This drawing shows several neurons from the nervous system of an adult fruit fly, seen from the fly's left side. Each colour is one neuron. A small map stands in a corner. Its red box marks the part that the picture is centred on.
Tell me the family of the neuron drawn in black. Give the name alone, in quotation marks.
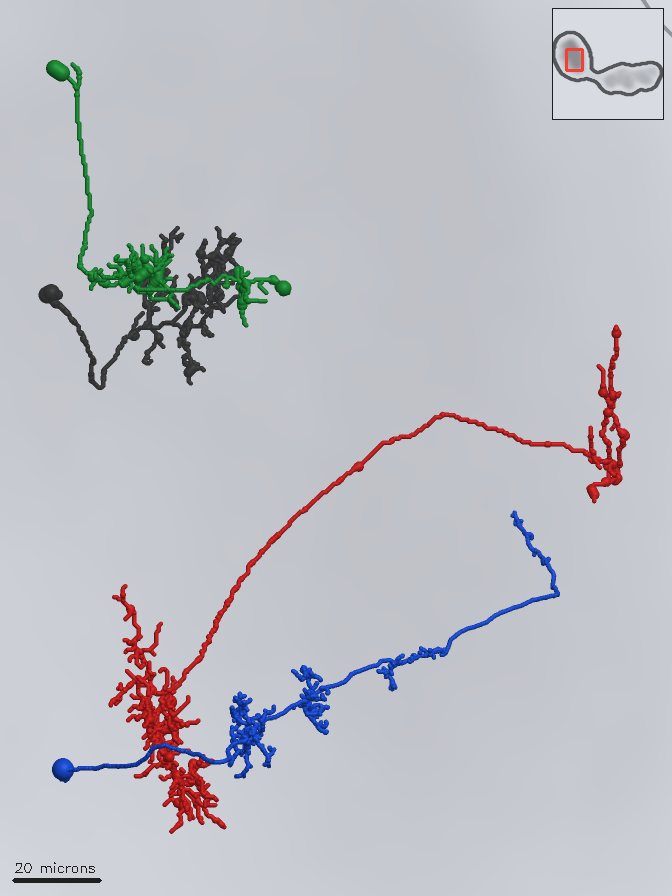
"Dm"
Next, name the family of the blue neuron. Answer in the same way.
"Tm"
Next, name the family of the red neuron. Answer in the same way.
"MeLo"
